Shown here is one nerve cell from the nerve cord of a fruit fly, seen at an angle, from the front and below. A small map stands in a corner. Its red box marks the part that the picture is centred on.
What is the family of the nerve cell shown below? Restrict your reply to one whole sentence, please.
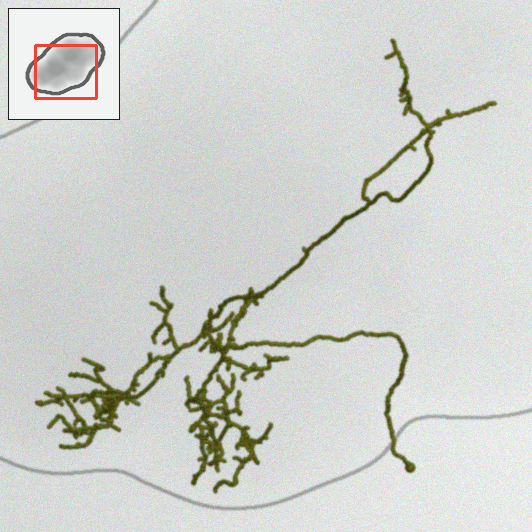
This nerve cell belongs to the family hemilineage 09B.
